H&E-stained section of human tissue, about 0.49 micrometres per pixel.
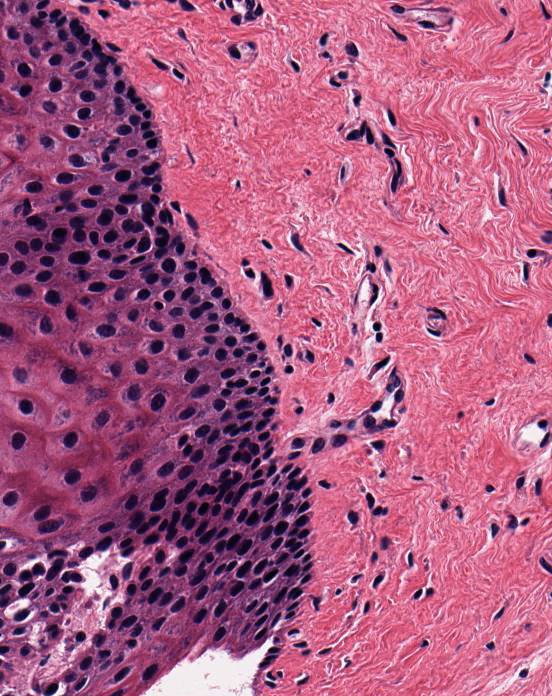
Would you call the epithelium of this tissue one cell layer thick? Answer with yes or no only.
No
